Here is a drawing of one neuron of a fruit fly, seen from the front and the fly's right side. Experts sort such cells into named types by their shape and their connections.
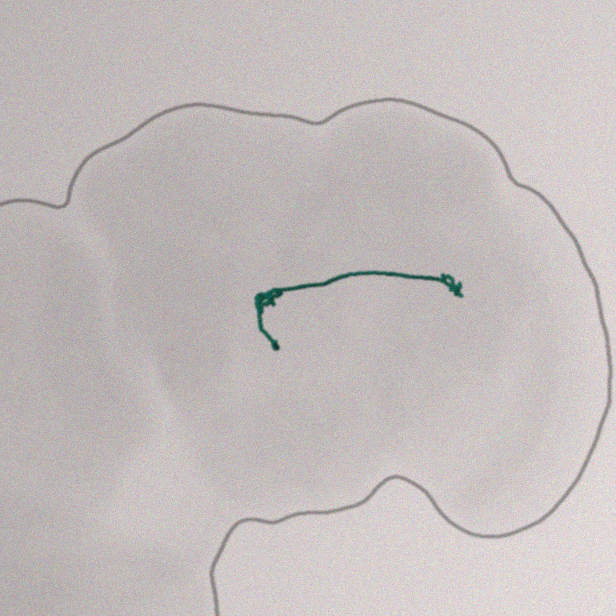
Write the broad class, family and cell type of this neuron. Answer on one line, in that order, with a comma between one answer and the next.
sensory neuron entering the brain, class olfactory, ORN_DL2d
